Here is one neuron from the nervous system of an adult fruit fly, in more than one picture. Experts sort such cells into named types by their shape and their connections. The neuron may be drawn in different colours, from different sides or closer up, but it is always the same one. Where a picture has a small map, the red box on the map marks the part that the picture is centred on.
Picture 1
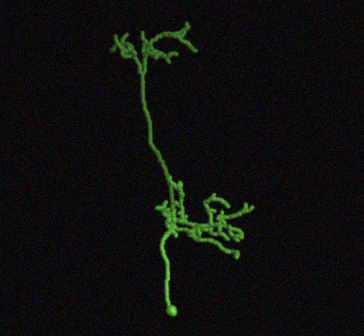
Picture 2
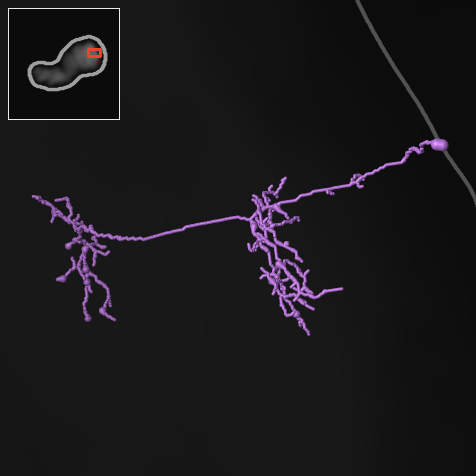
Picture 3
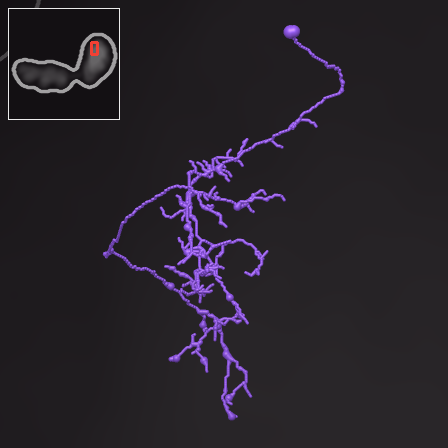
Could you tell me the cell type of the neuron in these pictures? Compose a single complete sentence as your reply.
This neuron is given the cell type Tm35.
